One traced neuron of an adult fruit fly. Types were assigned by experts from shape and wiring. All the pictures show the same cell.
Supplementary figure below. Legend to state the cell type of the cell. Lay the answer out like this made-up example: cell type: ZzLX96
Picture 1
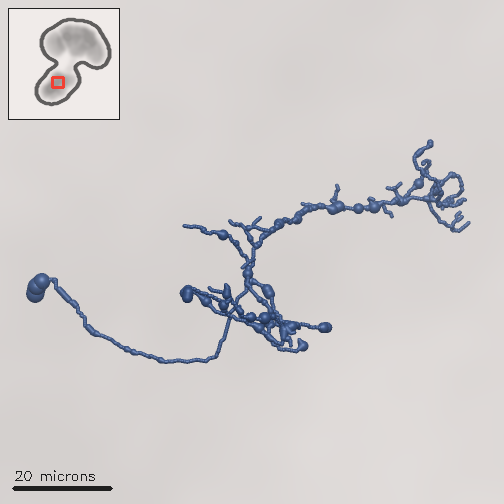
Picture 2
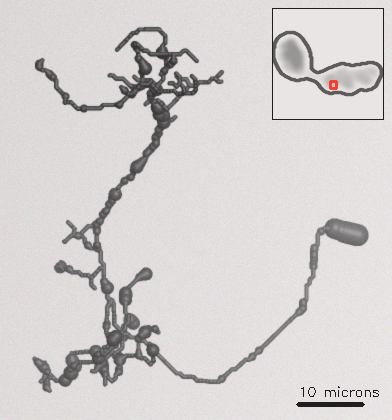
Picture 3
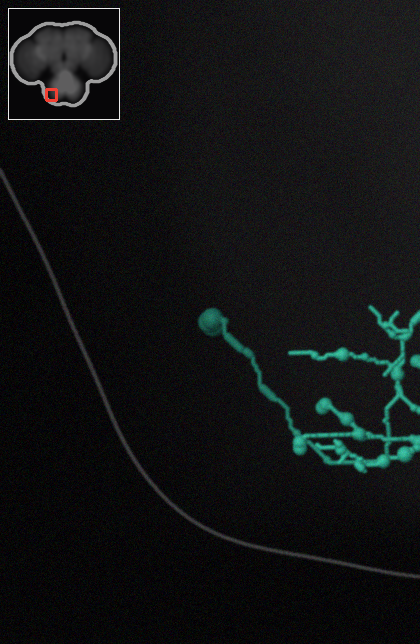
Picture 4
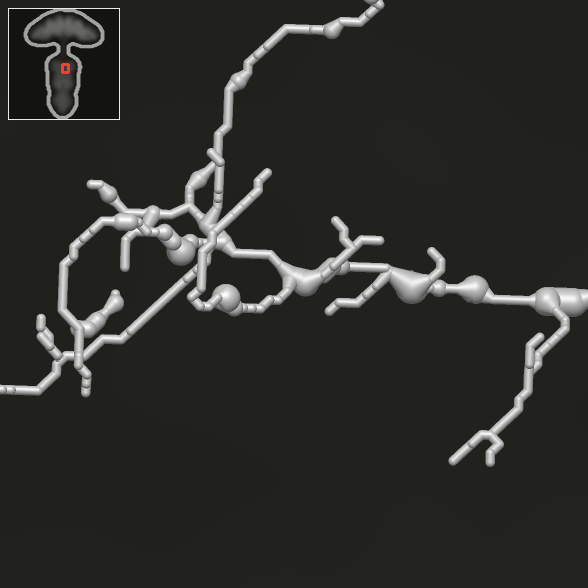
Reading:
cell type: IN01B095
